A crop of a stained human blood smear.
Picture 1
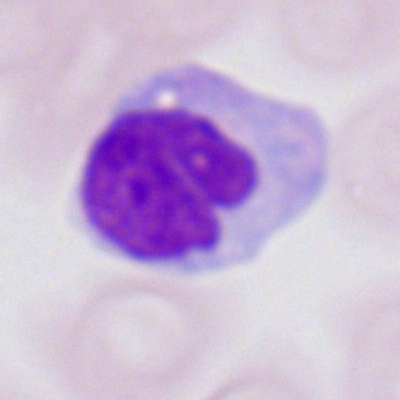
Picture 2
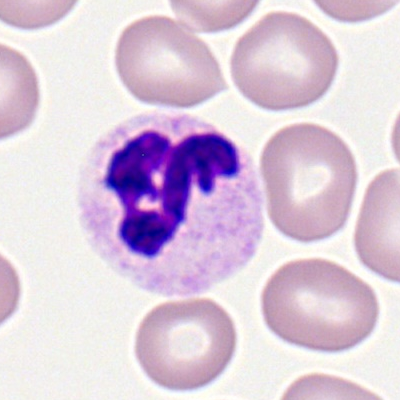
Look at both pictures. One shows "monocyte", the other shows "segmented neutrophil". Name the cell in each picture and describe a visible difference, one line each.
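The cell in picture 1 is a monocyte. No distinct granules can be seen in the cytoplasm.
The cell in picture 2 is a segmented neutrophil. Fine lilac granules are scattered through the cytoplasm.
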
